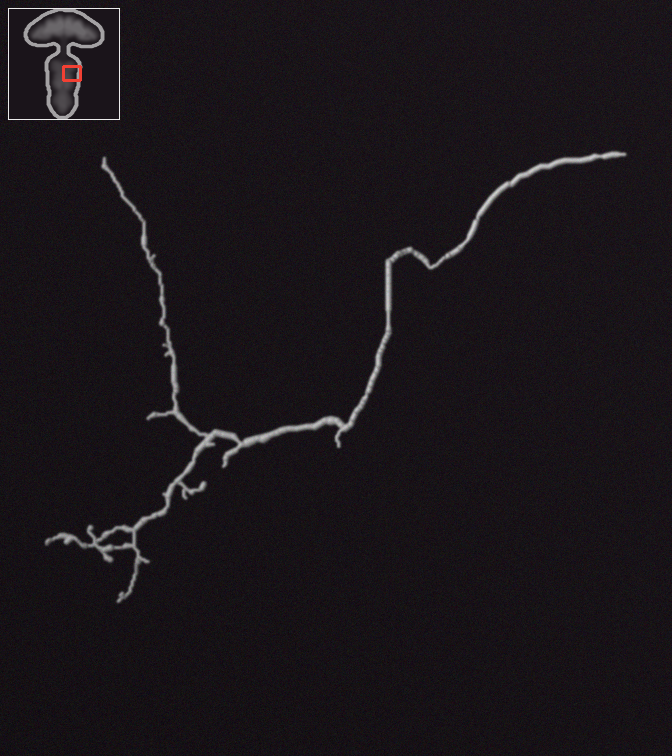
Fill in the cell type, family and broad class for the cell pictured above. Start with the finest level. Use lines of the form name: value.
cell type: SNpp61
family: class mechanosensory proprioceptive
broad class: sensory neuron entering the nerve cord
